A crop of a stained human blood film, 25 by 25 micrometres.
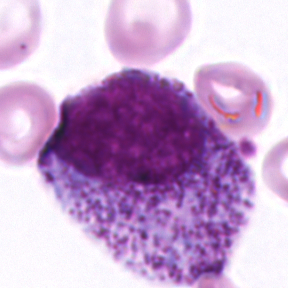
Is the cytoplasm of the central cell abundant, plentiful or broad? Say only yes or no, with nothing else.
Yes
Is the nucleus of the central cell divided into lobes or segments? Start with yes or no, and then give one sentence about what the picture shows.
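No. The nucleus is a single unlobed mass in the upper part of the cell.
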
